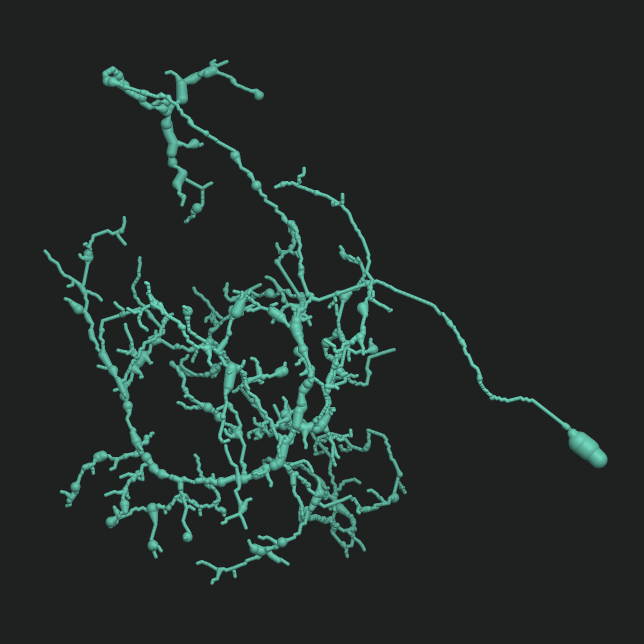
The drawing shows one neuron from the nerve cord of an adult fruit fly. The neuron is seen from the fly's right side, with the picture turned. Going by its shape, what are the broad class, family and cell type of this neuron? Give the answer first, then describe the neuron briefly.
It is a nerve-cord intrinsic neuron. The family is hemilineage 20A.22A. The cell type is IN20A.22A024. The picture shows more than a hundred branch ends. In this view it is about as wide as it is tall.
